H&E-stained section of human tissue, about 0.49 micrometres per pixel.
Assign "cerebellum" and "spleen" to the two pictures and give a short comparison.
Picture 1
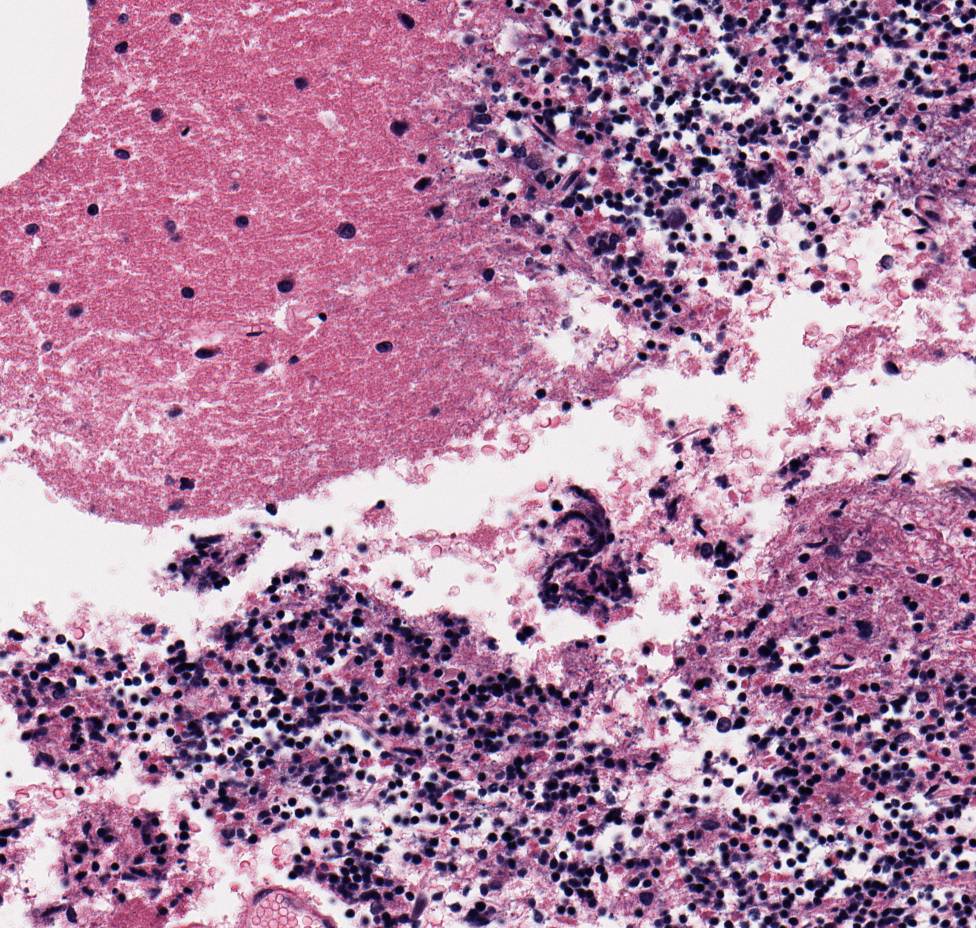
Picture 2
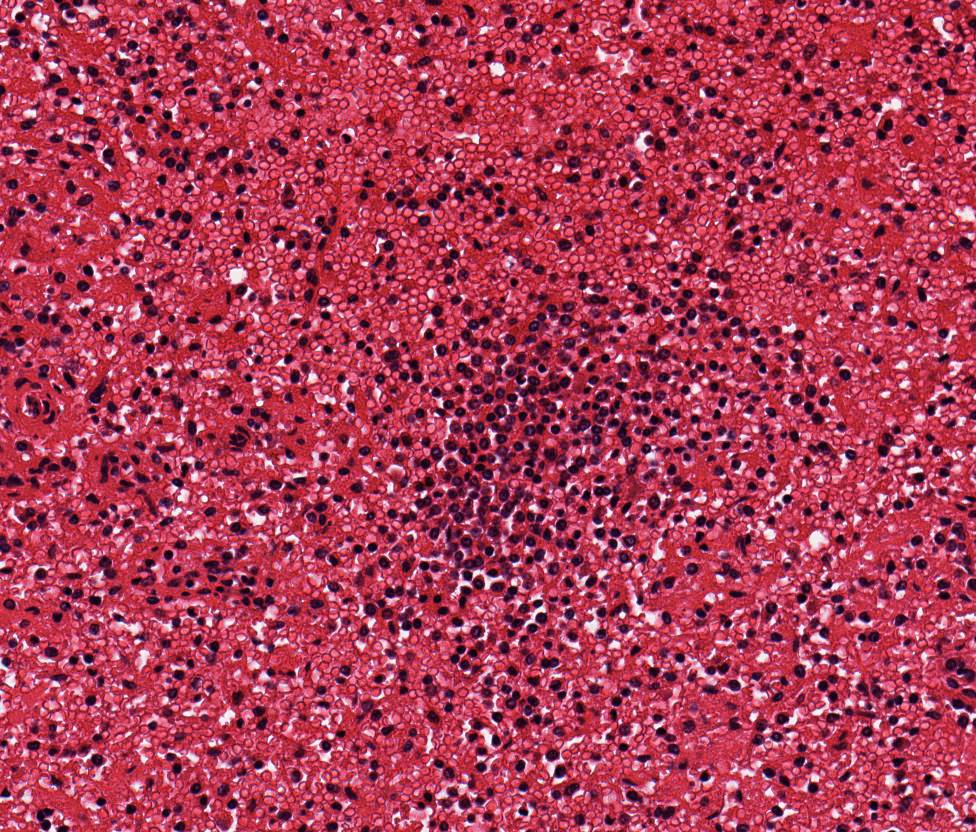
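Let's start with the names: picture 1 is cerebellum, and picture 2 is spleen. In picture 1, a pale pink, finely granular zone at the upper left holds only sparse small dark nuclei, while the right side and lower half are crowded with small, round, uniformly dark nuclei with very little visible cytoplasm. In picture 2, red blood cells show as small round profiles with darker rims and paler centres, and small dark-nucleated cells, consistent with lymphocytes, are scattered singly among them, crowding most in a rounded cluster near the centre.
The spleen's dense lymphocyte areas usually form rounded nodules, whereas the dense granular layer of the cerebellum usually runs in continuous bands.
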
